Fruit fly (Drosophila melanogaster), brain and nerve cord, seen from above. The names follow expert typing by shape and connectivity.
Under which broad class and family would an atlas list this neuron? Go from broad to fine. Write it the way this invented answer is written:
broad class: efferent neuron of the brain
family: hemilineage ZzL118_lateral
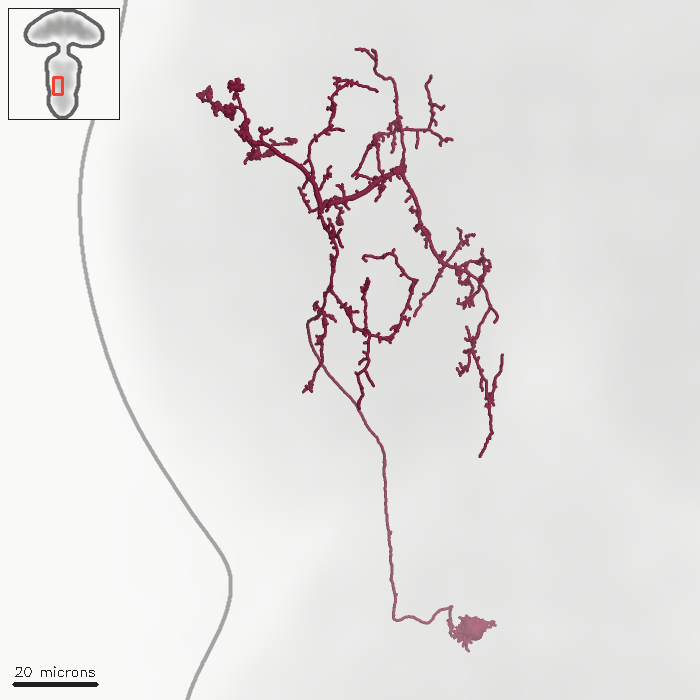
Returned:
broad class: nerve-cord intrinsic neuron
family: hemilineage 03B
